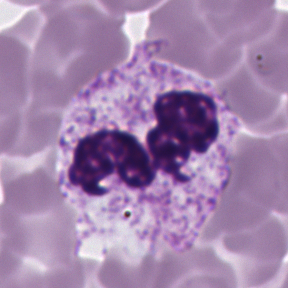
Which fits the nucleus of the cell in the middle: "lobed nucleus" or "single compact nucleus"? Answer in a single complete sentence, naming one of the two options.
The nucleus of this cell is divided into two or more lobes.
